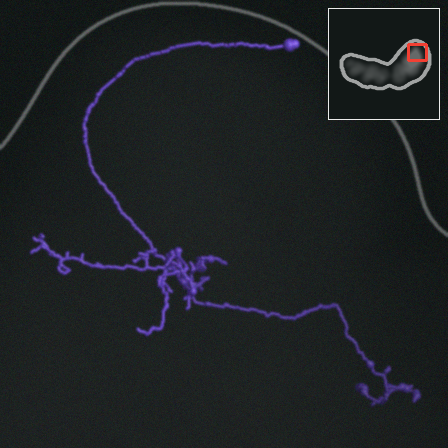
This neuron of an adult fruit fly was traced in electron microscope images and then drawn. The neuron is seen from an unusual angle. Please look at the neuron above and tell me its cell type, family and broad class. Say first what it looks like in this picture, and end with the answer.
As drawn here it is about as wide as it is tall. Its cell type is CB2244. Its family is hemilineage SLPad1_posterior. Its broad class is central-brain intrinsic neuron.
